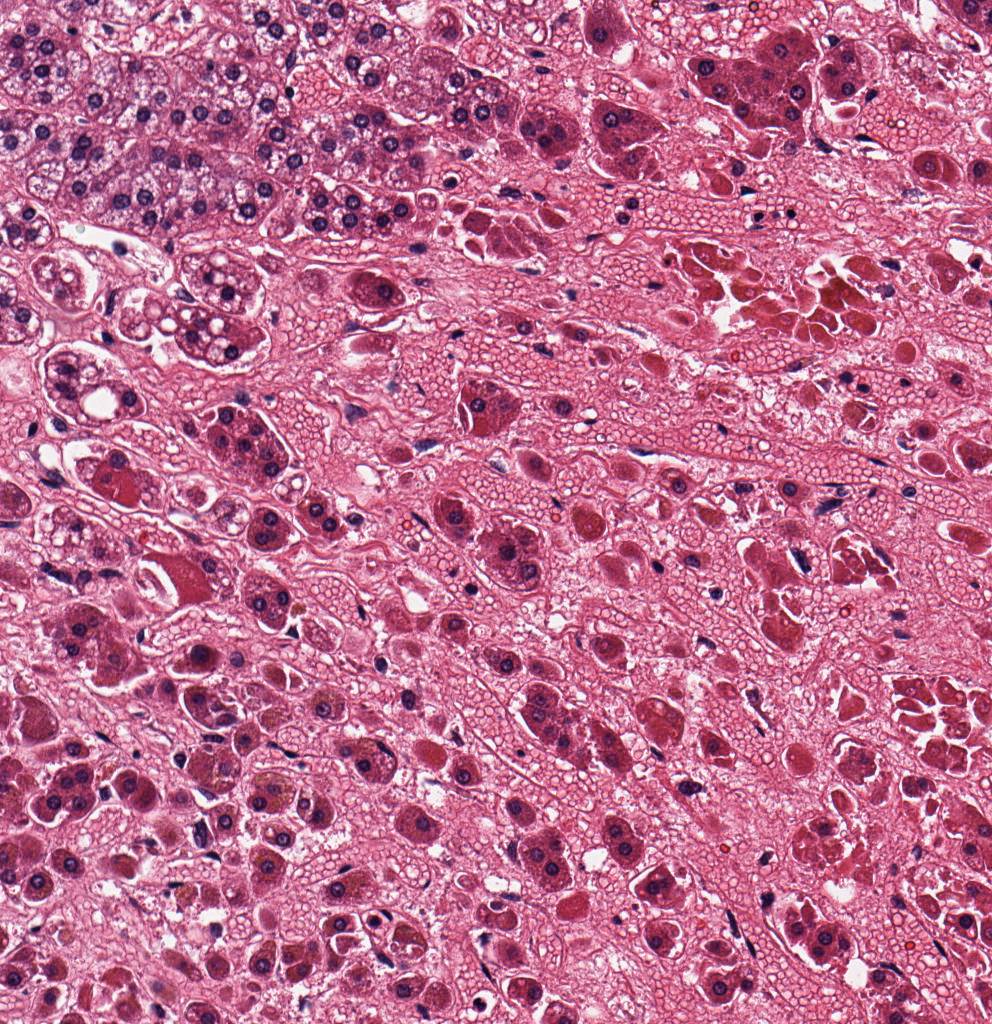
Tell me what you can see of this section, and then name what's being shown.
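Many cells have pale pink cytoplasm filled with small, uniform, clear round vacuoles, giving a bubbly look. Their round, central nuclei have a distinct nucleolus, and some cells have two nuclei. Small, dark, spindle-shaped nuclei lie in thin strands between the cords. This is adrenal gland.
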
